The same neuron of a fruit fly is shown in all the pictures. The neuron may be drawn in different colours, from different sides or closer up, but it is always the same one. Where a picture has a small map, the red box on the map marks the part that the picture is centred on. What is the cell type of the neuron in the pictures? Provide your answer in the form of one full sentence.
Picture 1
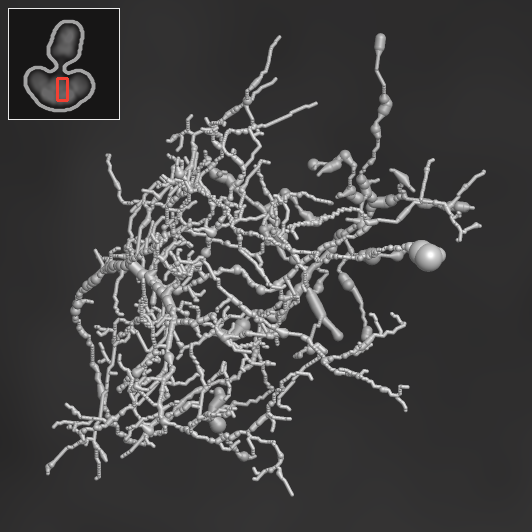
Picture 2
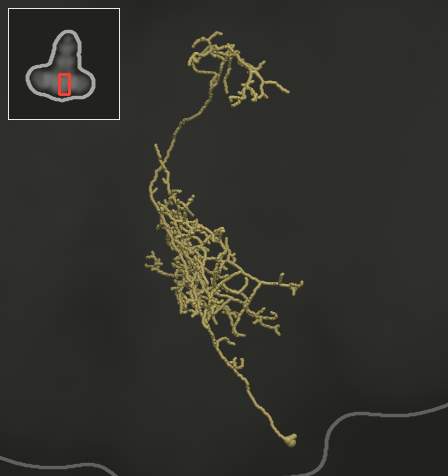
This neuron is of the type CB3323.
